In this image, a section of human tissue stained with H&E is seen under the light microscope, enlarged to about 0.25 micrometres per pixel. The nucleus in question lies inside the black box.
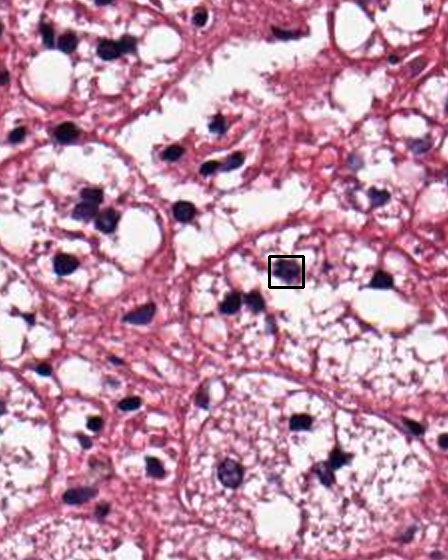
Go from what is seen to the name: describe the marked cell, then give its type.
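The nucleus is dark purple and irregular, somewhat angular in outline, rather than smoothly round. The cytoplasm around the nucleus is pale and foamy, made up of many small clear vacuoles separated by thin pink strands. The outline of the cell cannot be traced clearly; its cytoplasm merges with that of neighbouring clear cells. The cell lies inside a nest of similar pale, vacuolated cells, with a thin pink fibrous band curving past above and to the left of it. The marked cell is an adrenal cortical cell.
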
